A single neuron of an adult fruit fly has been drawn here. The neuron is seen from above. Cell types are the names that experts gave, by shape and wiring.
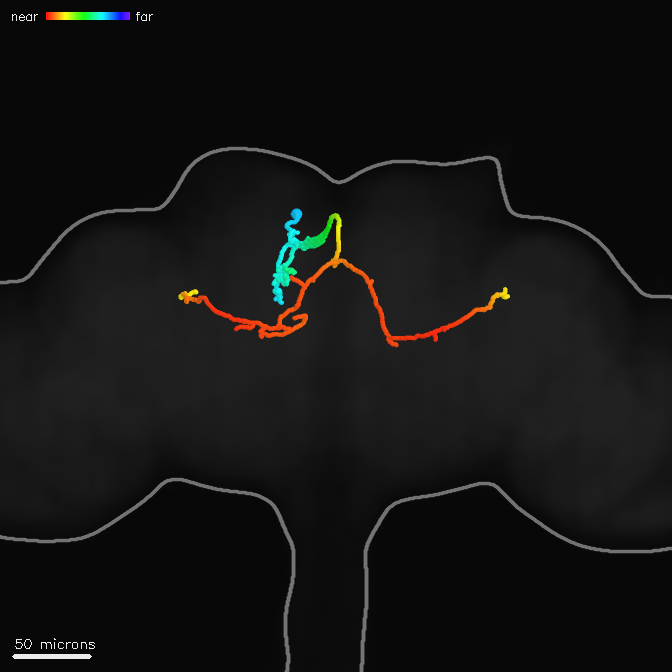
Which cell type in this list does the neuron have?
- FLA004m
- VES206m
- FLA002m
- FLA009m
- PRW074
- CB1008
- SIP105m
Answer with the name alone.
FLA009m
